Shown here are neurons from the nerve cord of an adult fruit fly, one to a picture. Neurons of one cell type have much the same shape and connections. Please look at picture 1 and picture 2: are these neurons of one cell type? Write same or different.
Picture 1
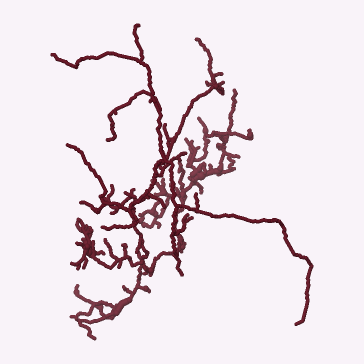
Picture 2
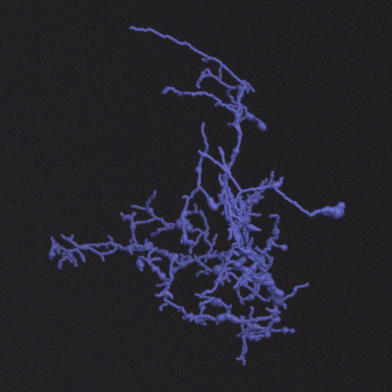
different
